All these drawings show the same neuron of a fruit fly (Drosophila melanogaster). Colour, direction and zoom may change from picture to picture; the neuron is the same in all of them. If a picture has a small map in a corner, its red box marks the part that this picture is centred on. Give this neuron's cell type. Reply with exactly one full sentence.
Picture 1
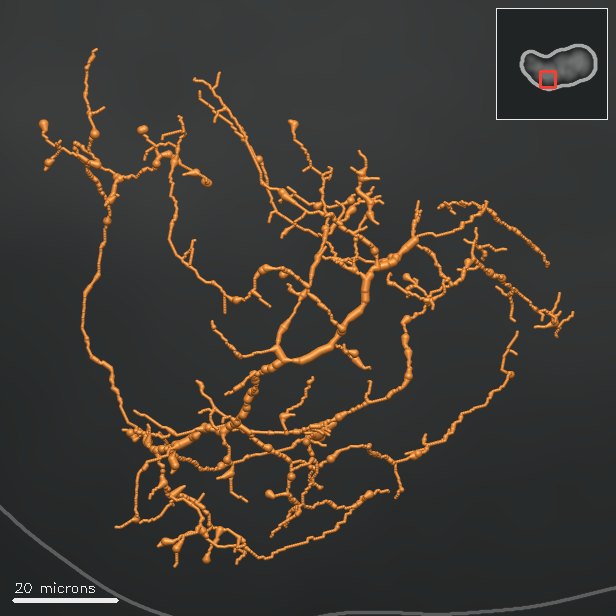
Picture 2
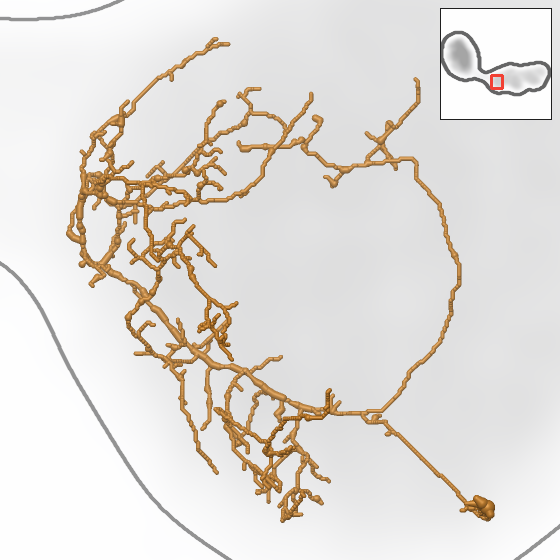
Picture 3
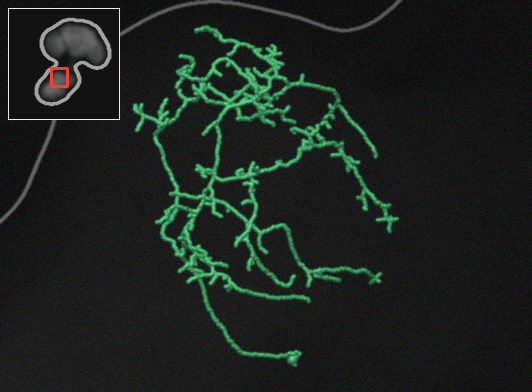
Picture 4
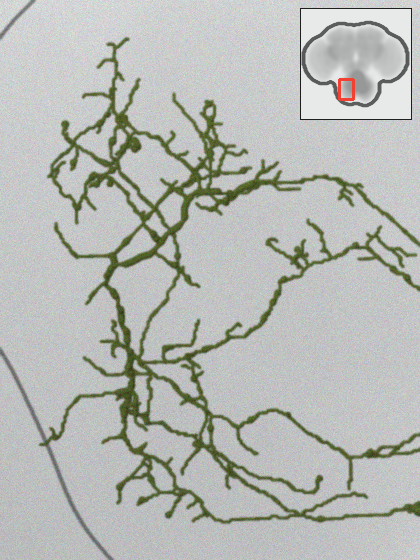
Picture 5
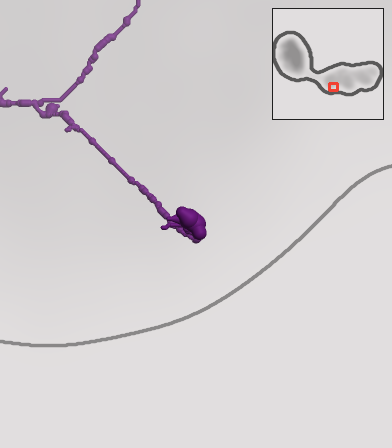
This neuron belongs to the cell type IN04B031.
